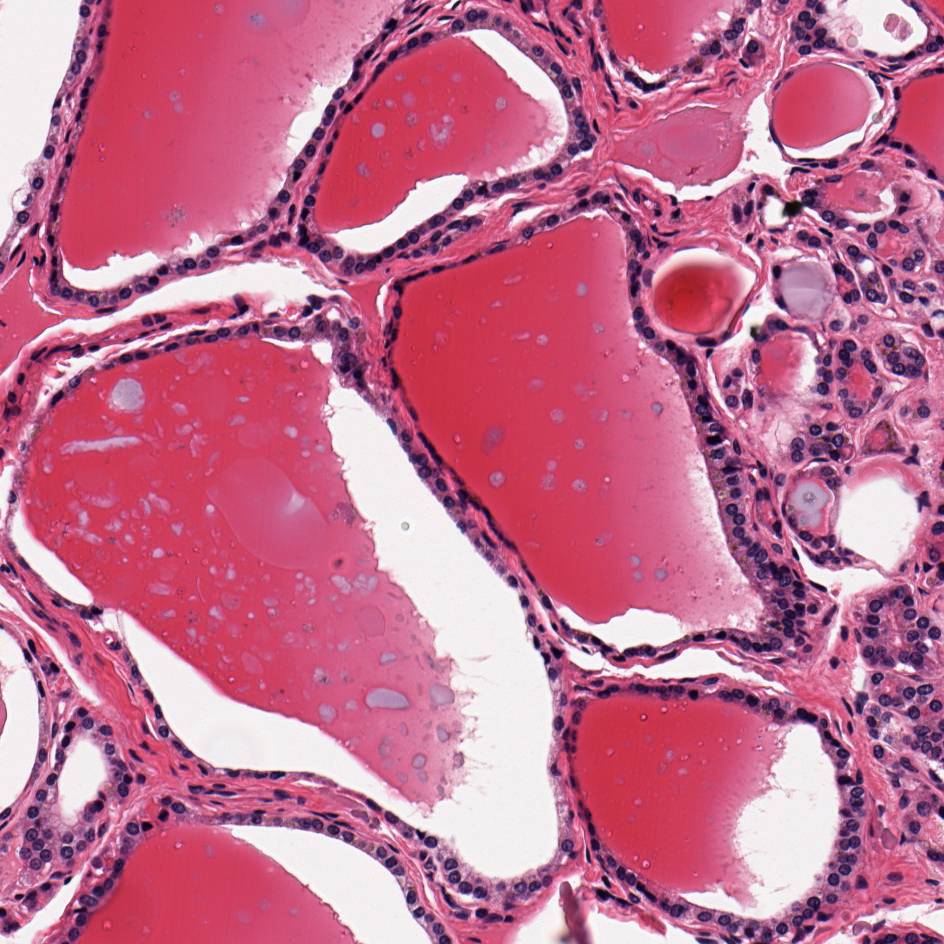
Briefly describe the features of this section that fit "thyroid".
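Fits: the follicles contain homogeneous pink material.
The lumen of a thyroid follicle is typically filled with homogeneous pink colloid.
Fits: the large follicles are lined by a single layer of epithelial cells.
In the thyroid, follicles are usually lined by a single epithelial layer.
Fits: those lining cells are flattened to low cuboidal.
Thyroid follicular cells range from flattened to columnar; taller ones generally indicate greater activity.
Does not fit: most follicles here are large and irregularly shaped.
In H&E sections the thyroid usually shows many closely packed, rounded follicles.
Also seen: smaller follicles and a more cellular area at the right edge, and evenly spaced small, round, dark nuclei.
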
